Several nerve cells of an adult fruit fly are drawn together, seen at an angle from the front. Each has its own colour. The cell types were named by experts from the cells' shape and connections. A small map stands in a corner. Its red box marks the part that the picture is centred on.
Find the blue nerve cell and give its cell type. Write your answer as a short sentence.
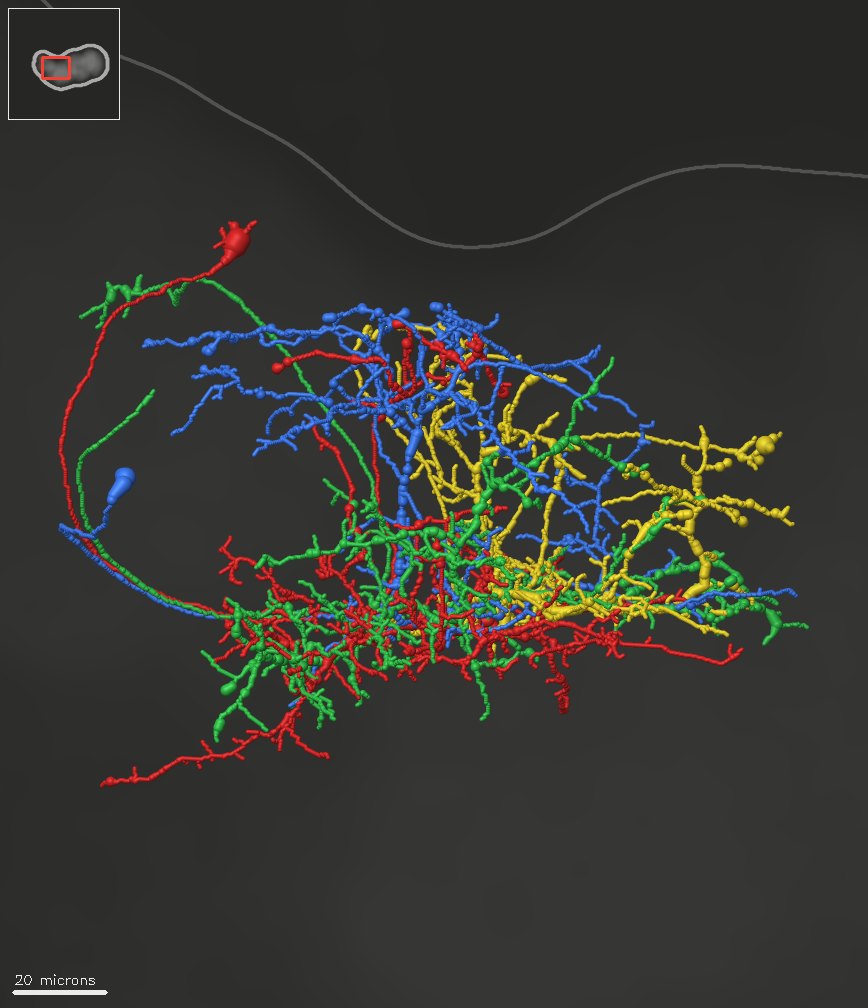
The cell type is IN11A026.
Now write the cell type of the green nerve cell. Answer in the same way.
The cell type is IN11A028.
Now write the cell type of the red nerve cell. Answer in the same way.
The cell type is IN11A035.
